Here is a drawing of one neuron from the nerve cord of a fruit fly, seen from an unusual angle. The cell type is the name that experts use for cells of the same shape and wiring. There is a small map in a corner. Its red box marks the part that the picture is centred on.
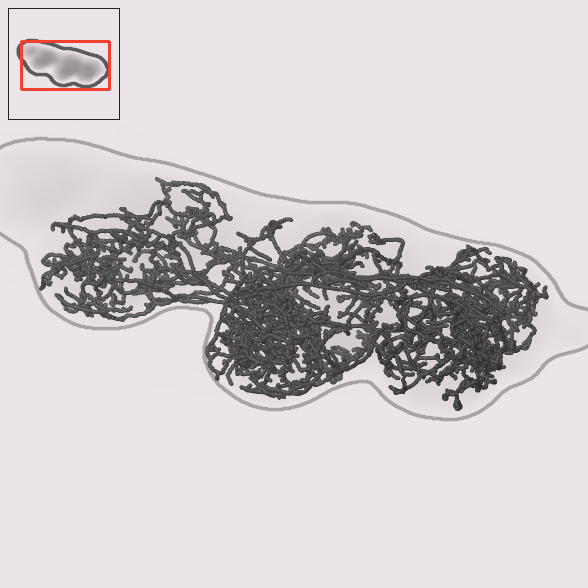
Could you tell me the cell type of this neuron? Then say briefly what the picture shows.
Its cell type is INXXX008. Its broad class is nerve-cord intrinsic neuron. In this view it is wider than it is tall.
